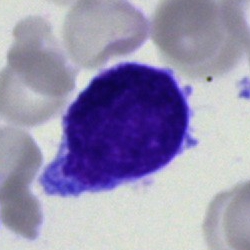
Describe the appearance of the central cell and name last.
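Item by item: the nucleus fills most of the cell, leaving little cytoplasm, and no distinct nucleolus shows in it. The cytoplasm is a paler bluish-violet than the nucleus. Small bud-like blebs project from the right edge. This one is a blast.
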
